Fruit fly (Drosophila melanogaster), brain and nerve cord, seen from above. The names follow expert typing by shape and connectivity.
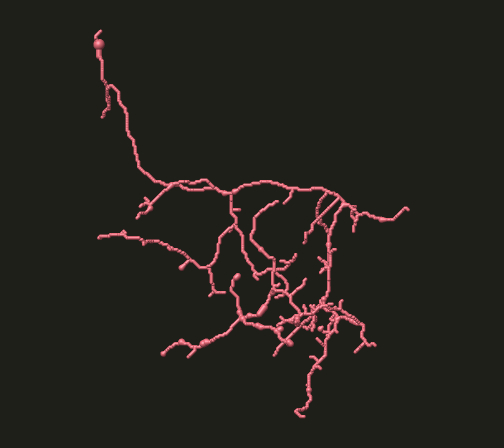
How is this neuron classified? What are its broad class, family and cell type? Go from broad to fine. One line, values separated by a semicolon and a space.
central-brain intrinsic neuron; hemilineage MX3; CB2389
